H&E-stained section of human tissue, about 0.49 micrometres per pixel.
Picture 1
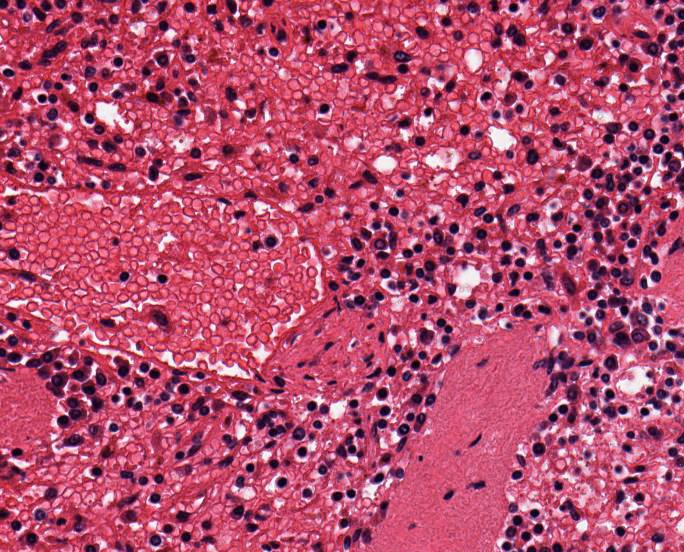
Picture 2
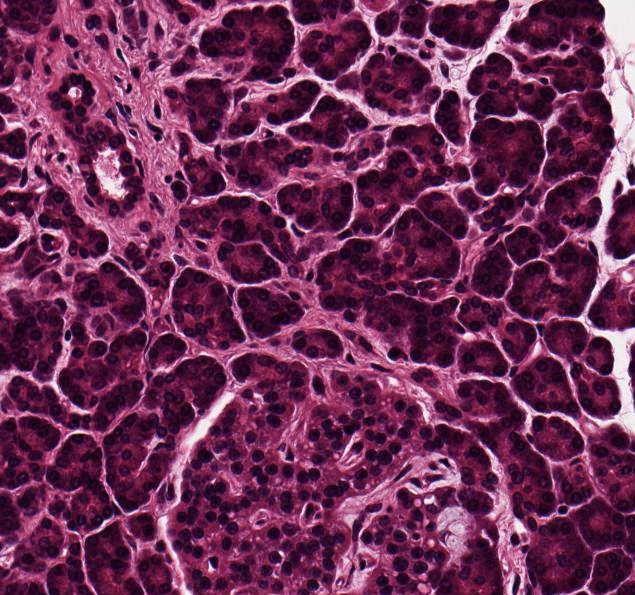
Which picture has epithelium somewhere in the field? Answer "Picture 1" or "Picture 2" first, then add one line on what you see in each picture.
Picture 2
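What picture 1 shows: No epithelium or glands are present anywhere in the field.
What picture 2 shows: Most of the field is made of closely packed acini grouped into small lobules separated by thin pink septa.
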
